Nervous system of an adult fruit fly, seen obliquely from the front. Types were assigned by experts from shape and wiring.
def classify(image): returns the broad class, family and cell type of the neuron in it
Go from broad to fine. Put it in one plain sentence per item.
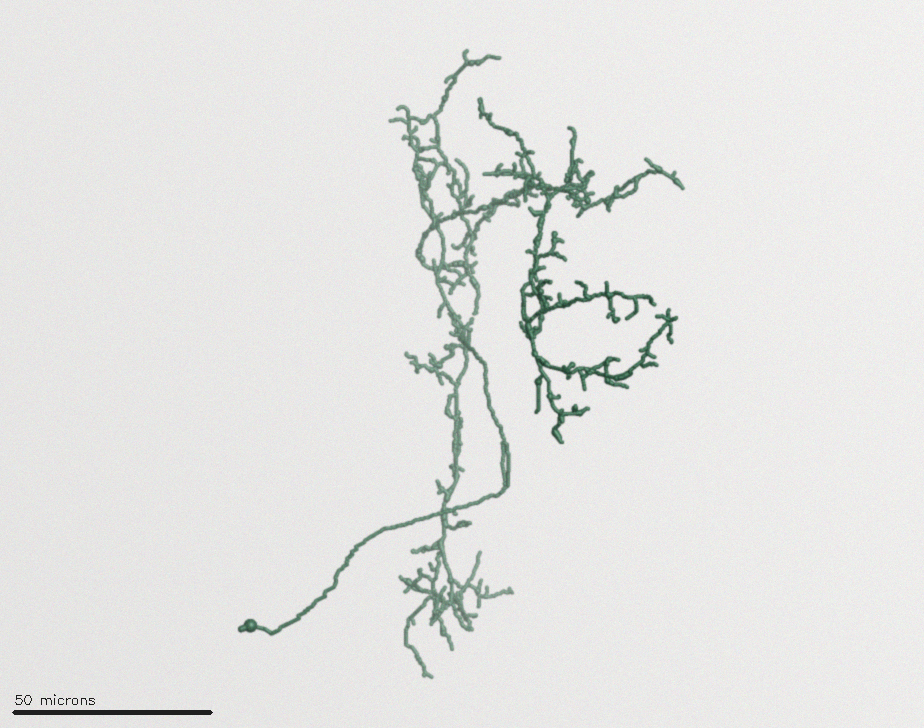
A central-brain intrinsic neuron of hemilineage PSa1, type AVLP461.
